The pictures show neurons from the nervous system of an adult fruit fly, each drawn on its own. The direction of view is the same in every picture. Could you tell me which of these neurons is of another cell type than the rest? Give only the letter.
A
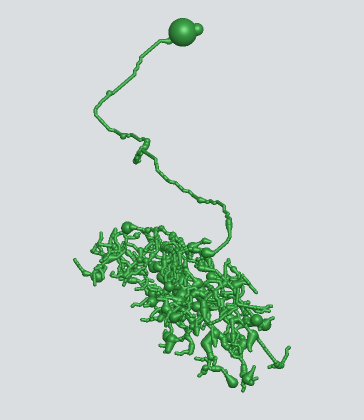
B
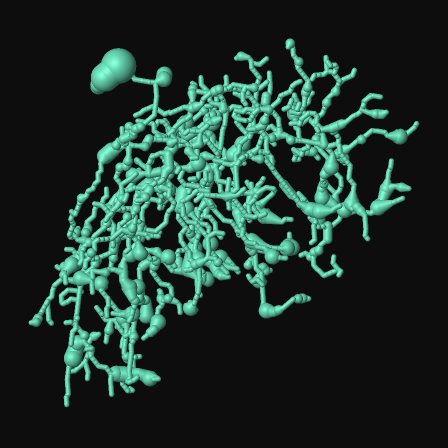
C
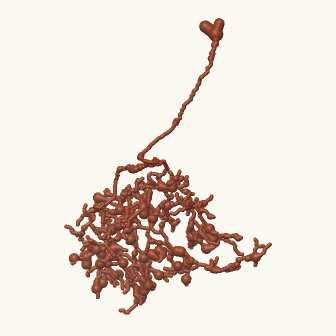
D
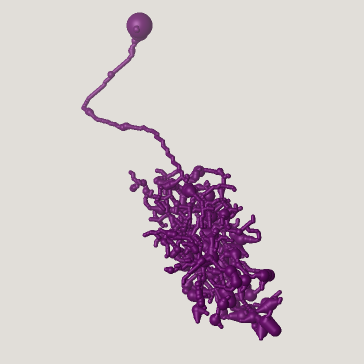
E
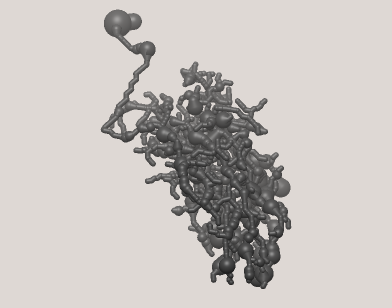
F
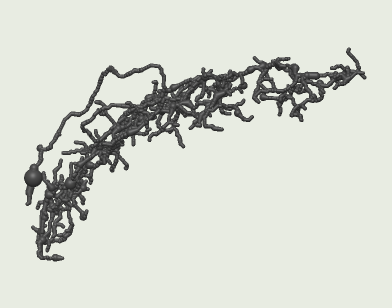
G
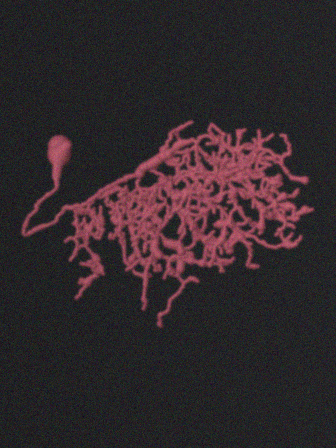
F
